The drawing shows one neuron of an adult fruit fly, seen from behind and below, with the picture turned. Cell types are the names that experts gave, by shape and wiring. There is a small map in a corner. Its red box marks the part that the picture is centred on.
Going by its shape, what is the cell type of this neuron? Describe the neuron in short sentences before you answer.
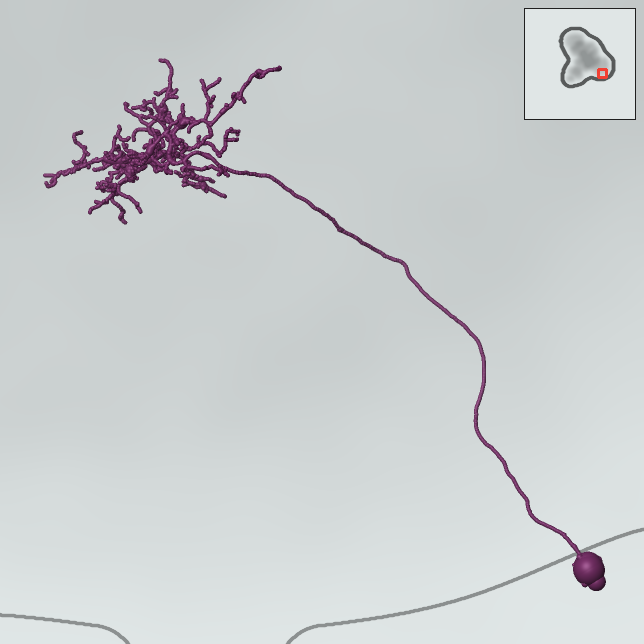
The cell body can be seen at the lower right of the picture. The picture shows dozens of branch ends. This is an optic-lobe intrinsic neuron. The cell type is Dm8a.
